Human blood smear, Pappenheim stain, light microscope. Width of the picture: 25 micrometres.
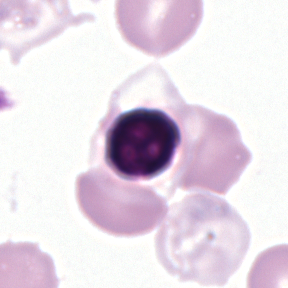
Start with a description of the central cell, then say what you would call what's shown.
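Round nucleus, about 6 micrometres across, with no indentation or lobes. Chromatin very dark purple, densely condensed. Cytoplasm pale pinkish, not blue; no granules visible. This is a normoblast.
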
